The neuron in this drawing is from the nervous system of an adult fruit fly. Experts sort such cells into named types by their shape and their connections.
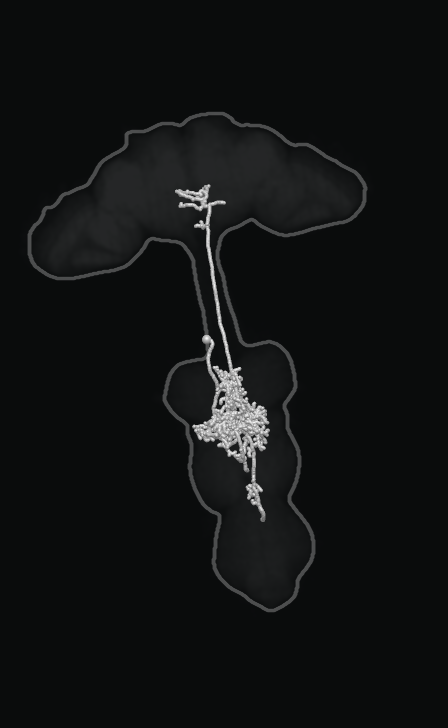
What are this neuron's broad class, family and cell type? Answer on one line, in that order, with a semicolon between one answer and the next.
ascending neuron; hemilineage 08B; AN08B009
